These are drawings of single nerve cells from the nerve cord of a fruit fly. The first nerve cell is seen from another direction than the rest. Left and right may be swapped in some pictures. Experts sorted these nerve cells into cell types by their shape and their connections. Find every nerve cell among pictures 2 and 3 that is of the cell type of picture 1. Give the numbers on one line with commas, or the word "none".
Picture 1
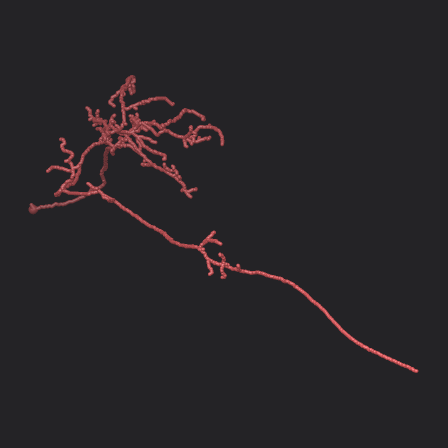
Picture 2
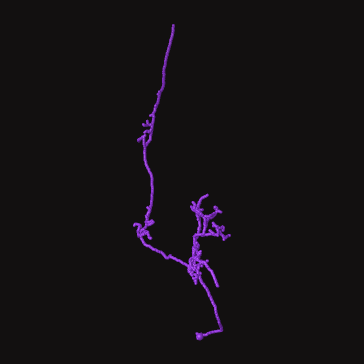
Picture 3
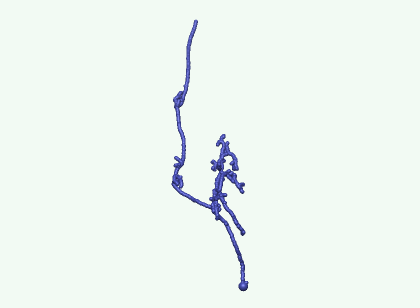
2, 3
